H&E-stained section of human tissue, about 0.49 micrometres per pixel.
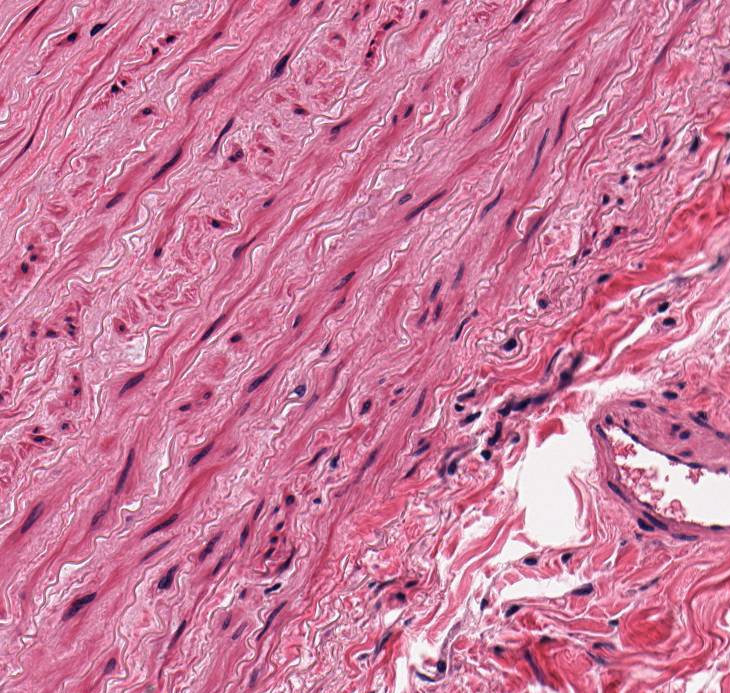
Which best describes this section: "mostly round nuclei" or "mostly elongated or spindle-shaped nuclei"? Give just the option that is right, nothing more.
Mostly elongated or spindle-shaped nuclei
